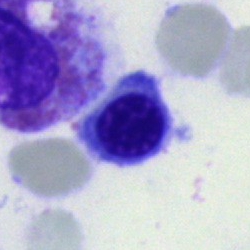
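Erythroblast, central cell. Outline irregular, bulging peak at top. Nucleus off-centre, toward lower right. Cytoplasm deep blue; no granules visible.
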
